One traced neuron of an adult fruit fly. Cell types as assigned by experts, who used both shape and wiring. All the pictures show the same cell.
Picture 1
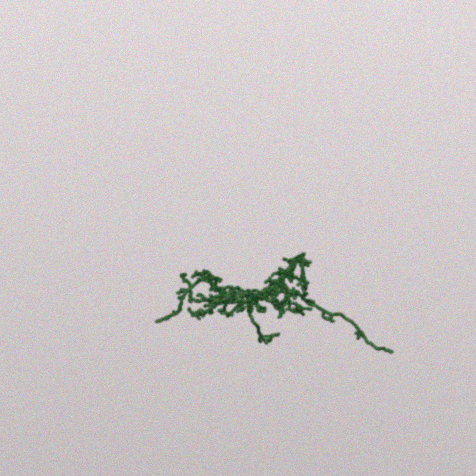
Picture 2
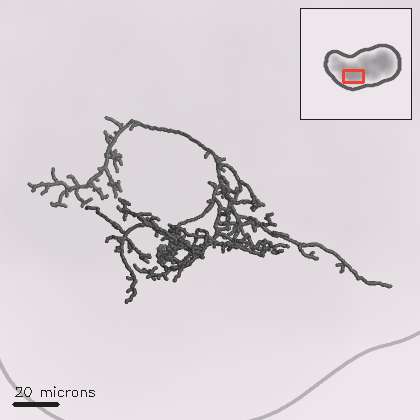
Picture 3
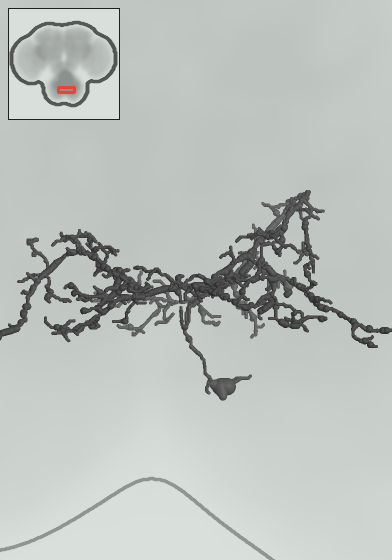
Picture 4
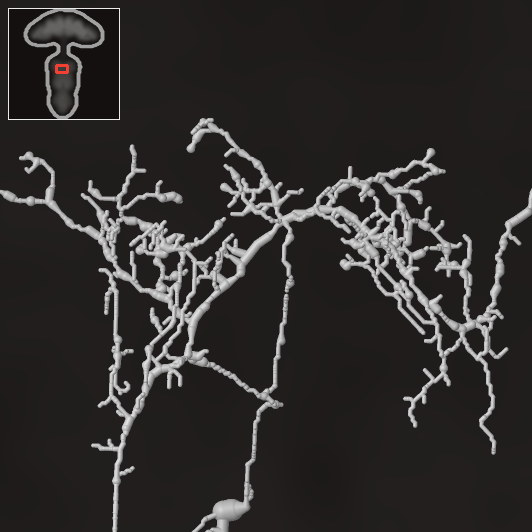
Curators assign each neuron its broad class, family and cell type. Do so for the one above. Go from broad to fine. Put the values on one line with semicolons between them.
nerve-cord intrinsic neuron; hemilineage 00A; IN00A026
